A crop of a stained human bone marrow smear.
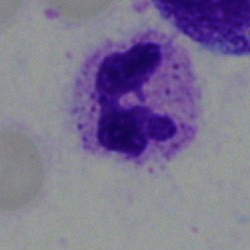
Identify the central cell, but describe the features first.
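Look first at the outline: it is roughly round, with a slightly ragged, fuzzy edge. Now move to the nucleus, where the chromatin is dense and dark purple all the way through. You won't find any nucleoli in it. What we have here is a segmented neutrophil.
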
